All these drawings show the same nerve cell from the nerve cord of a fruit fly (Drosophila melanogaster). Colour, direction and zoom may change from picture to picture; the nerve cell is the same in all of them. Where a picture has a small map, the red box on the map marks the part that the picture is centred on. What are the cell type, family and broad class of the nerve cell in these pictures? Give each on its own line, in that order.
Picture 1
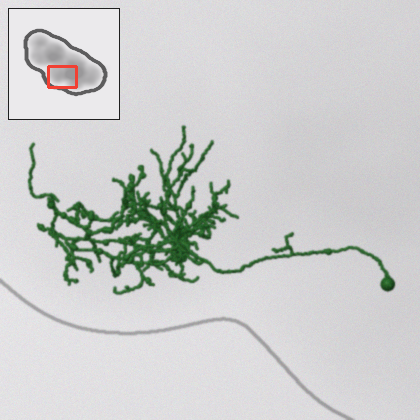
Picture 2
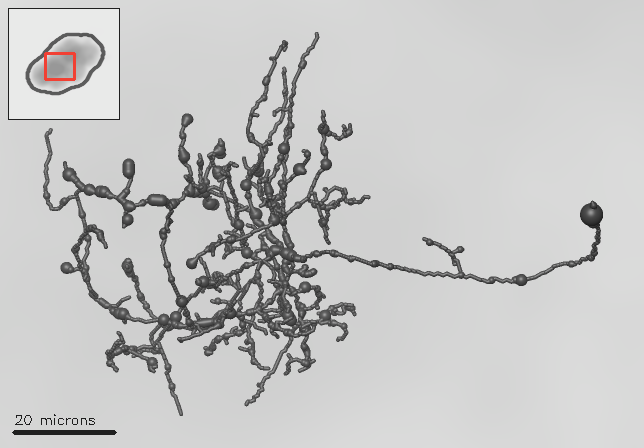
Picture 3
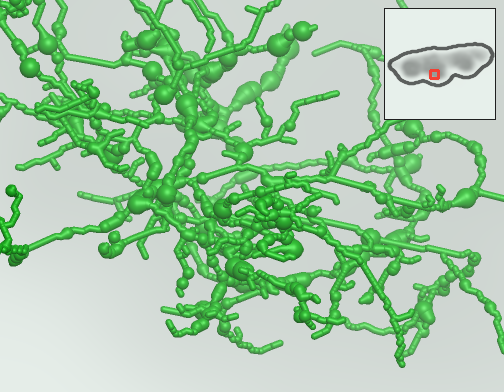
IN14A063
hemilineage 14A
nerve-cord intrinsic neuron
